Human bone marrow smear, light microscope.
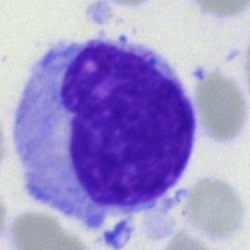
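Monocyte, the one in the middle: roughly round, a bit ragged along the lower left edge. There's a small notch in the upper-left border of the nucleus. Chromatin's dark purple with scattered small paler spots, and no distinct granules show in the cytoplasm.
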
